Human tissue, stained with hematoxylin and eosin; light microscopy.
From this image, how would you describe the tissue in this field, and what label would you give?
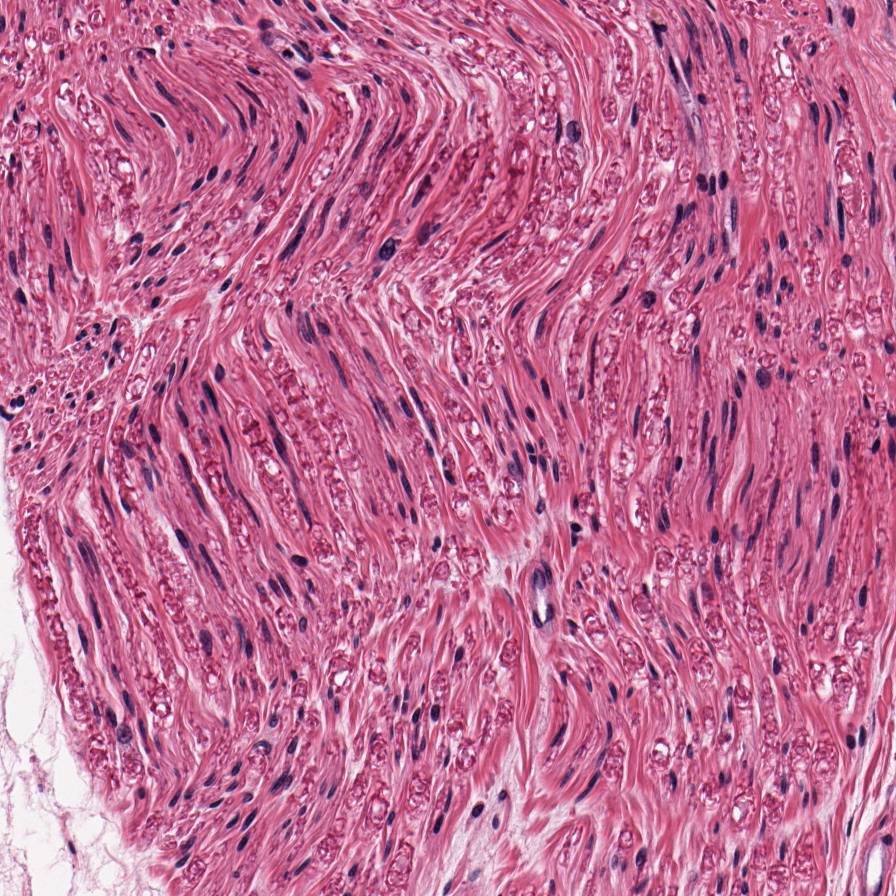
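First, closely packed pink fibres run wavily, roughly top to bottom, across the field. Second, they bend together in sharp zigzags aligned across neighbours as horizontal bands. Third, many elongated dark blue-purple nuclei lie parallel to the fibres. Fourth, the fibres hold many small clear bubble-like spaces, many with a tiny pink dot. This is tibial nerve.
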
